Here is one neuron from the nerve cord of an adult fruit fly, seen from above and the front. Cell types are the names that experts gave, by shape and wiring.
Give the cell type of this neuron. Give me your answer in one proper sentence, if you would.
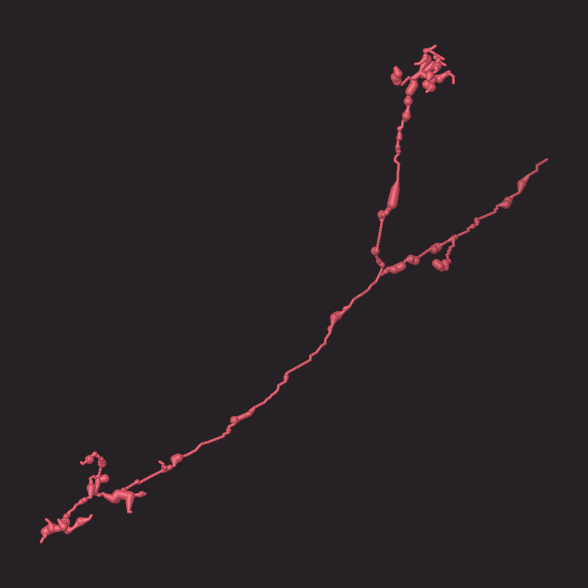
The cell type of the neuron here is SNpp41.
